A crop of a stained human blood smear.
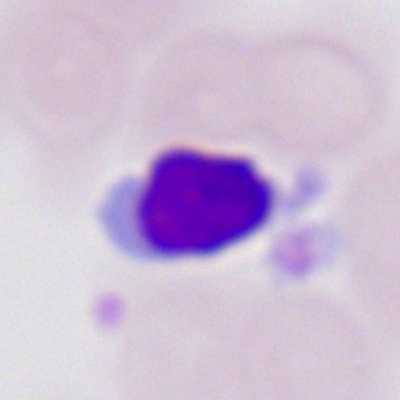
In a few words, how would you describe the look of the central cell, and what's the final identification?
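The nucleus occupies most of the cell and stains a deep purple. The cytoplasm is pale blue, with no granules visible in it. The cell is a lymphocyte.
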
